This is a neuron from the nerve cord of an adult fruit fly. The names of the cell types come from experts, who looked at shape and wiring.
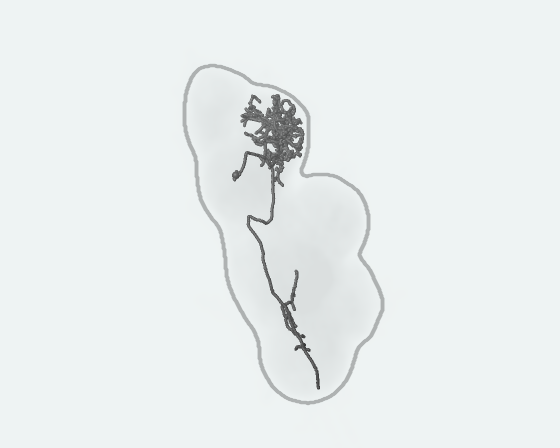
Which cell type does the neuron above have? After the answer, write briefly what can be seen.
Its cell type is AN18B019. It is an ascending neuron. As drawn here it is more than twice as tall as it is wide.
